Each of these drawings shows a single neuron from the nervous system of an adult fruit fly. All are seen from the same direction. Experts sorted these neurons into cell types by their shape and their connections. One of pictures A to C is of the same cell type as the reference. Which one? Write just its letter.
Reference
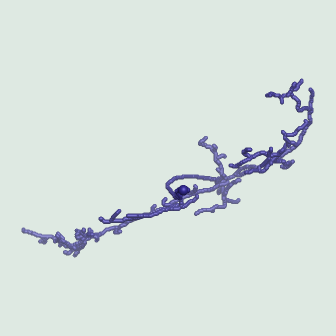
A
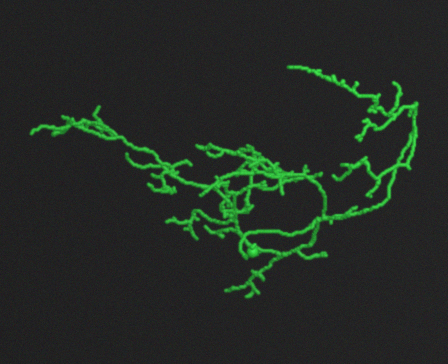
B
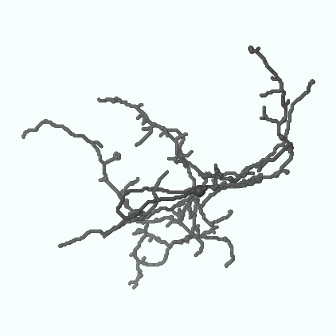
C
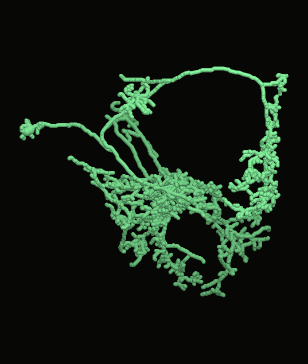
B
